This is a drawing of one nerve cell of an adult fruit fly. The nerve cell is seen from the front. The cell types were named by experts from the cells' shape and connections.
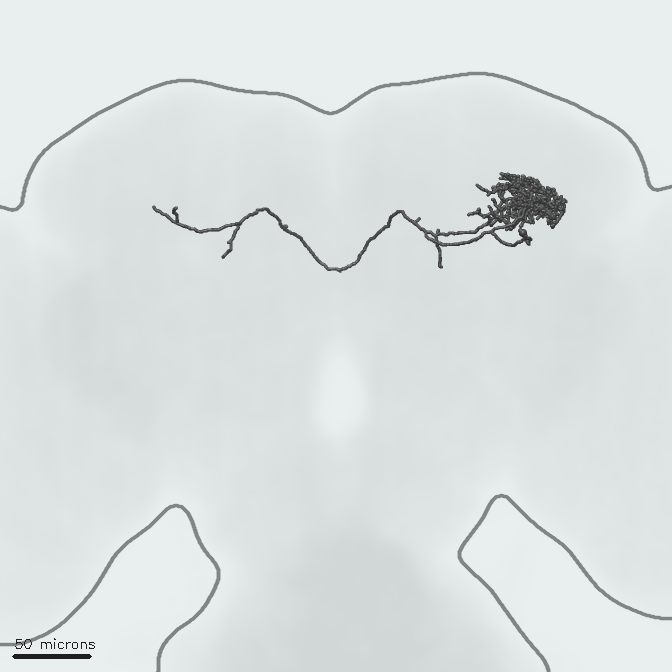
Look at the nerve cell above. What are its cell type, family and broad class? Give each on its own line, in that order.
AOTU008
hemilineage AOTUv3_dorsal
central-brain intrinsic neuron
